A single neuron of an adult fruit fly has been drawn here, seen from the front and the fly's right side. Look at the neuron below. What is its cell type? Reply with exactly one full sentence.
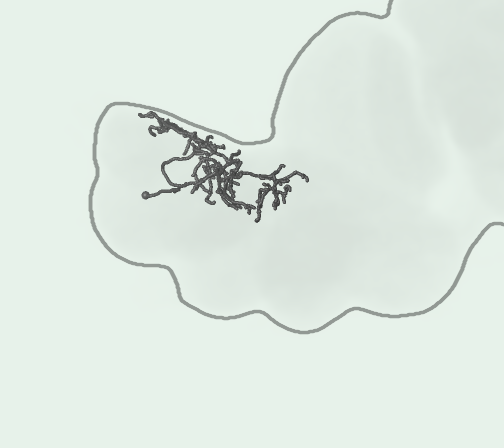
It is as INXXX193 that this neuron is typed.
